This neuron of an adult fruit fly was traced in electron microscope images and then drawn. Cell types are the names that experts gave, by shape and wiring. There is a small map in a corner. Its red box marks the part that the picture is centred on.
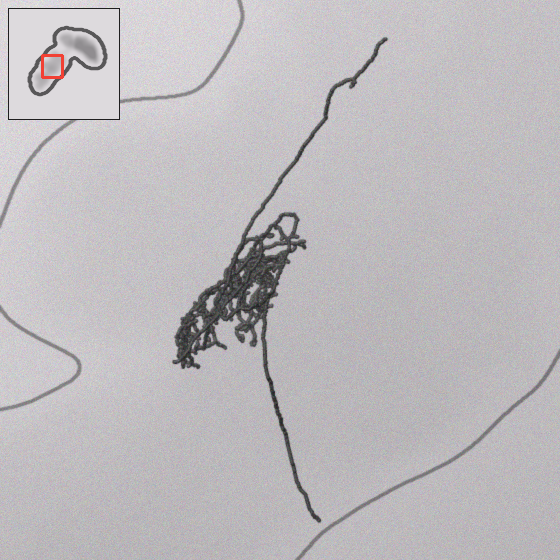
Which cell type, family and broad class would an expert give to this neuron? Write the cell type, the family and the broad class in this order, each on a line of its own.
IN23B046
hemilineage 23B
nerve-cord intrinsic neuron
